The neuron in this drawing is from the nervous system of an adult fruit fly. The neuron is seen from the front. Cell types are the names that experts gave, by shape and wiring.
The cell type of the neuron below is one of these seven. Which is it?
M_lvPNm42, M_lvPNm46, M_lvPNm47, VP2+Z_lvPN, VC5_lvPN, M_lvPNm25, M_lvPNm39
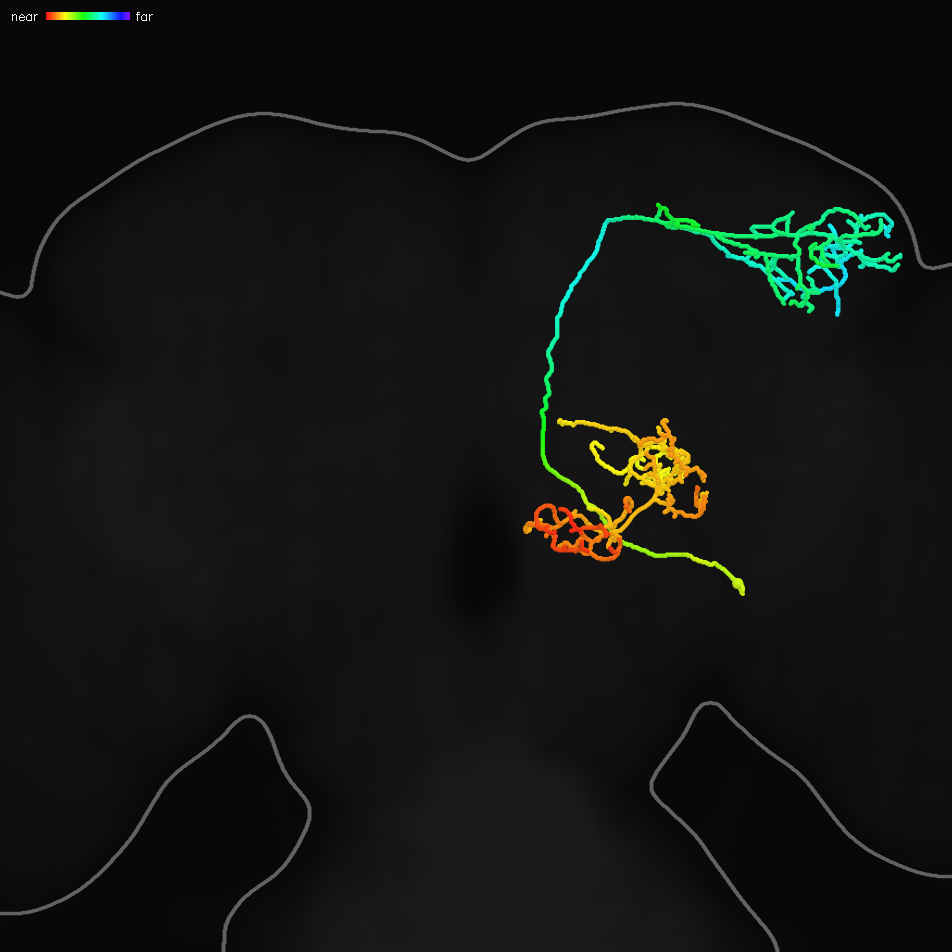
M_lvPNm39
